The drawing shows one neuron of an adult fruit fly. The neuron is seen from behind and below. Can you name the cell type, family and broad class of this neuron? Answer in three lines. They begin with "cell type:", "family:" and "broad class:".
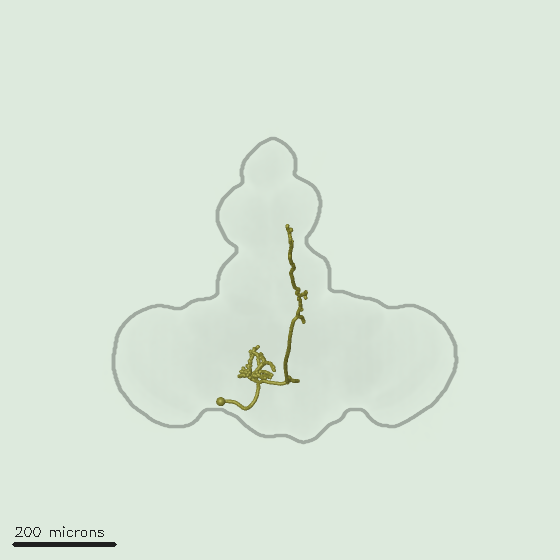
cell type: DNge108
family: hemilineage LB7
broad class: descending neuron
